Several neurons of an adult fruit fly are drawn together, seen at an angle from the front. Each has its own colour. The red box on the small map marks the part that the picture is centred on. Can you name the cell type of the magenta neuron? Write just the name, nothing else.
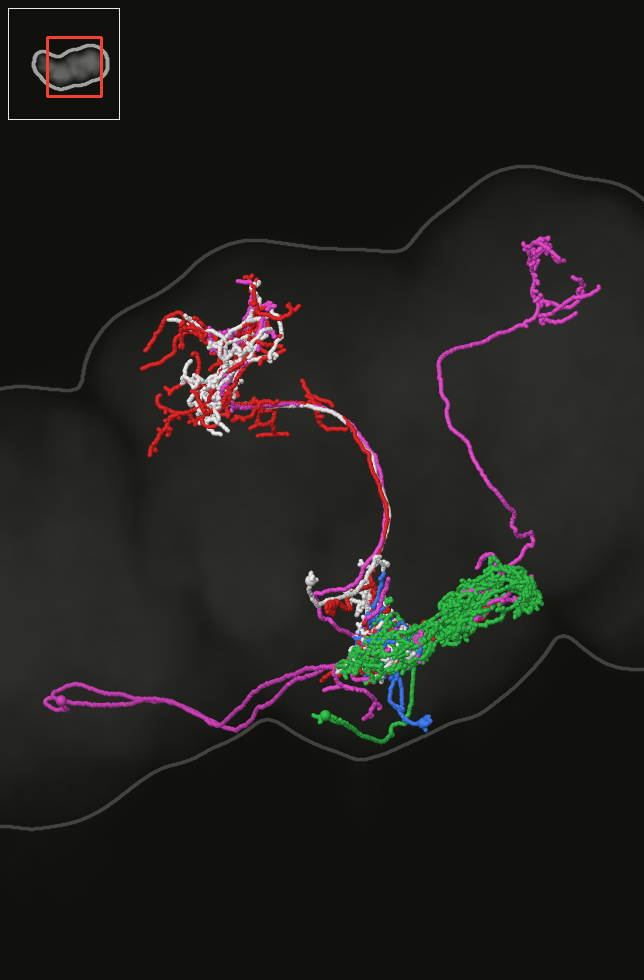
AN09B059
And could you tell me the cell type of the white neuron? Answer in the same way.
SLP235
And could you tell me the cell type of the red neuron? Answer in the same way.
SLP236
